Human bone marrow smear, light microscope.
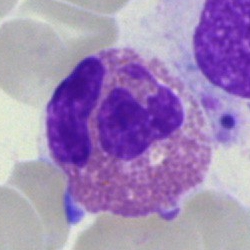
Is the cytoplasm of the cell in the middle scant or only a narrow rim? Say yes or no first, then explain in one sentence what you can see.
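No. The cytoplasm is abundant and pink-lilac in colour.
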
